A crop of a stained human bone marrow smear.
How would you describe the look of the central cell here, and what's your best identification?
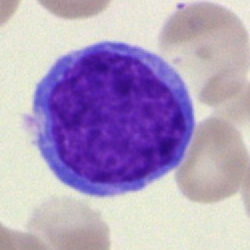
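First, the outline: round, with a smooth margin. Next, the cytoplasm: only a narrow rim around the nucleus, stained deep blue. Last, a small pale pinkish fragment sits at the left edge of the cell. The central cell is a blast.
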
